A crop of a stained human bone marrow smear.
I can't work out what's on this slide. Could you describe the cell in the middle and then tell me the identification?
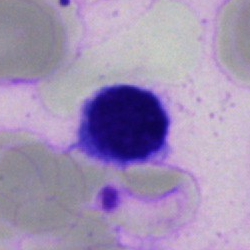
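Dense chromatin, uniformly dark purple, in a cell with a roughly round outline. There's no nucleolus to be seen in the nucleus. Cytoplasm is just a scant bluish rim, mostly at the lower left. Lymphocyte, then.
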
